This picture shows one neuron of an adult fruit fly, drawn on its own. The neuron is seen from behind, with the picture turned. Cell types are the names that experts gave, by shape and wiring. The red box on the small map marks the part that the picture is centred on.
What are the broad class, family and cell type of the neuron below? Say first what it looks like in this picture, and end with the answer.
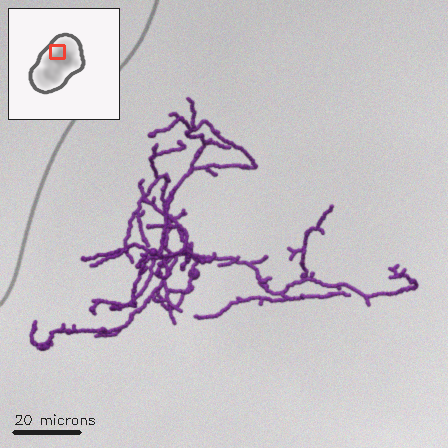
The cell body can be seen in the middle of the picture. By the scale bar it is about 120 microns wide in this view. Dozens of branch ends can be seen. Its broad class is nerve-cord intrinsic neuron. The family is hemilineage 09A. It is of cell type IN09A069.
